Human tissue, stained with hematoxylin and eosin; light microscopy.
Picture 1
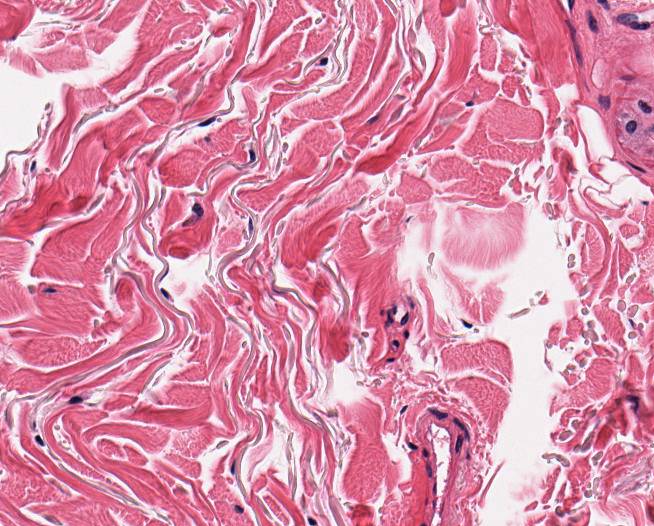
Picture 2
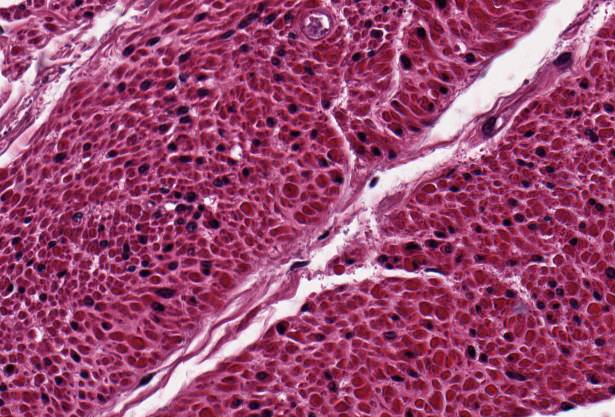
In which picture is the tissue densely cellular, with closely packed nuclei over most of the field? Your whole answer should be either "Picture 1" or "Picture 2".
Picture 2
